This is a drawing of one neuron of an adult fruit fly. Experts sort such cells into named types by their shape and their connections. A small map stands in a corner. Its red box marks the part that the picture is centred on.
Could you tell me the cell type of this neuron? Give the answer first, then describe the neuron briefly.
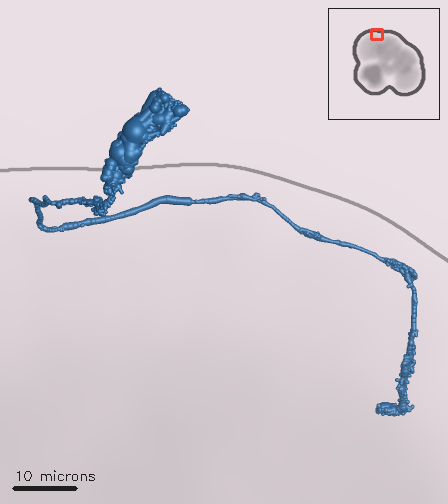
It is of cell type R8d. Its broad class is photoreceptor or other optic-lobe sensory neuron. By the scale bar it is about 65 microns wide in this view. In this view it is about as wide as it is tall.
